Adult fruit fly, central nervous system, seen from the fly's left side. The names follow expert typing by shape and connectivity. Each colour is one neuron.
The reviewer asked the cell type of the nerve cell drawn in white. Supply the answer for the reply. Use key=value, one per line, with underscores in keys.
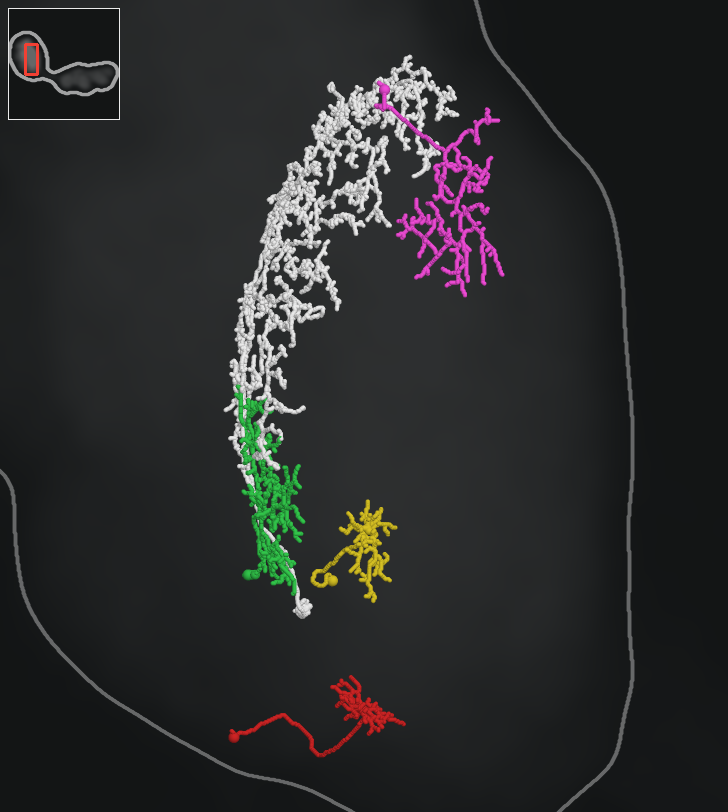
cell_type=Cm11b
